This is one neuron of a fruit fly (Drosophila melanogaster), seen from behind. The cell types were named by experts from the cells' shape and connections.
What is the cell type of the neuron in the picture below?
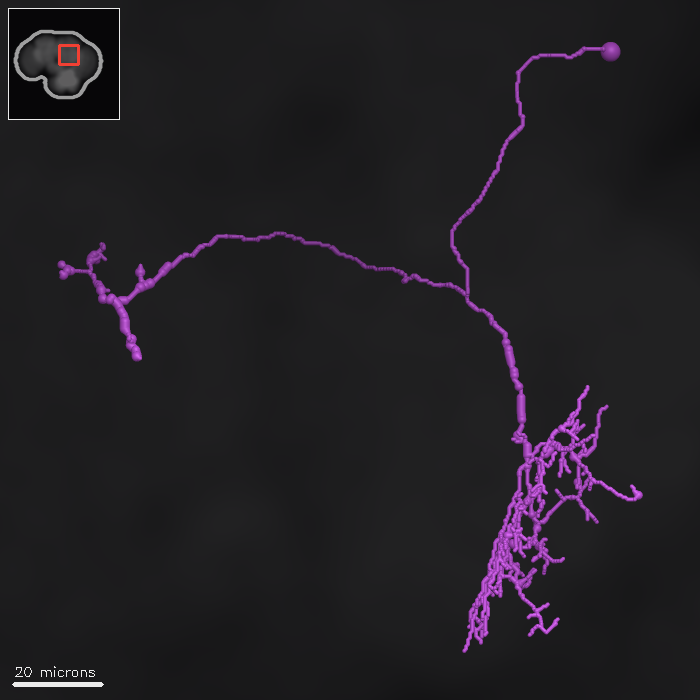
LoVP33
